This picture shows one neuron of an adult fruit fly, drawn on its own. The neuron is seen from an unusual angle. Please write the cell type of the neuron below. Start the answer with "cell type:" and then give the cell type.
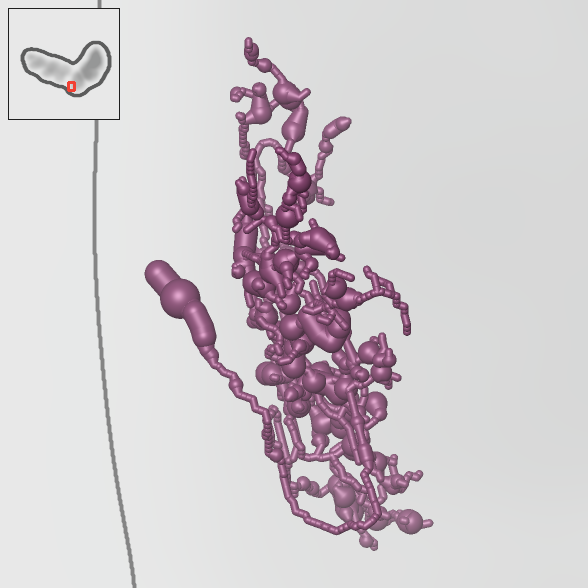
cell type: Dm12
